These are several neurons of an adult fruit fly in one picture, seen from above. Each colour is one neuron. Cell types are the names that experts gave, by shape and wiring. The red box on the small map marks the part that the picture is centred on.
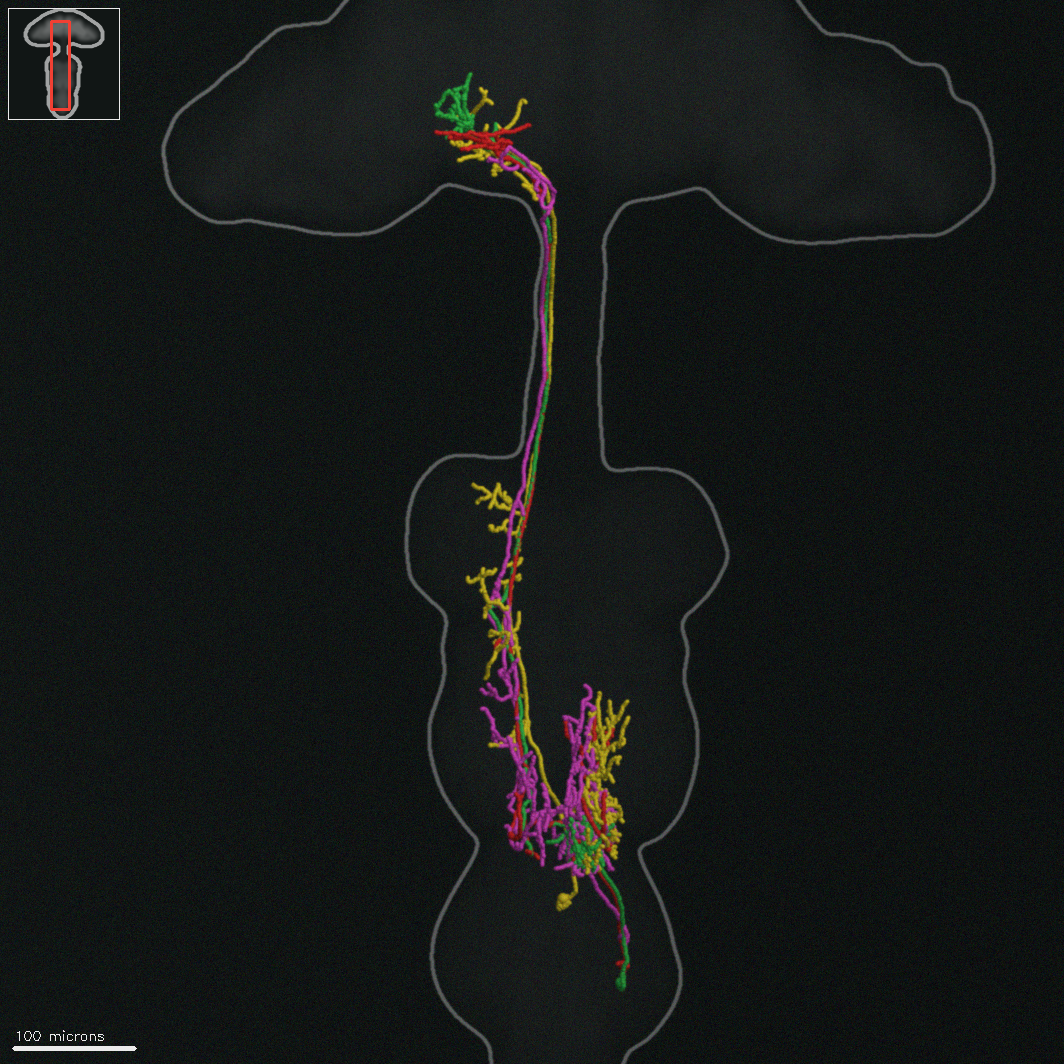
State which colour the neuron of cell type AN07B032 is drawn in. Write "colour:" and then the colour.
colour: magenta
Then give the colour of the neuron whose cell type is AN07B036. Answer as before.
colour: green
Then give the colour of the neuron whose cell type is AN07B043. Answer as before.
colour: red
